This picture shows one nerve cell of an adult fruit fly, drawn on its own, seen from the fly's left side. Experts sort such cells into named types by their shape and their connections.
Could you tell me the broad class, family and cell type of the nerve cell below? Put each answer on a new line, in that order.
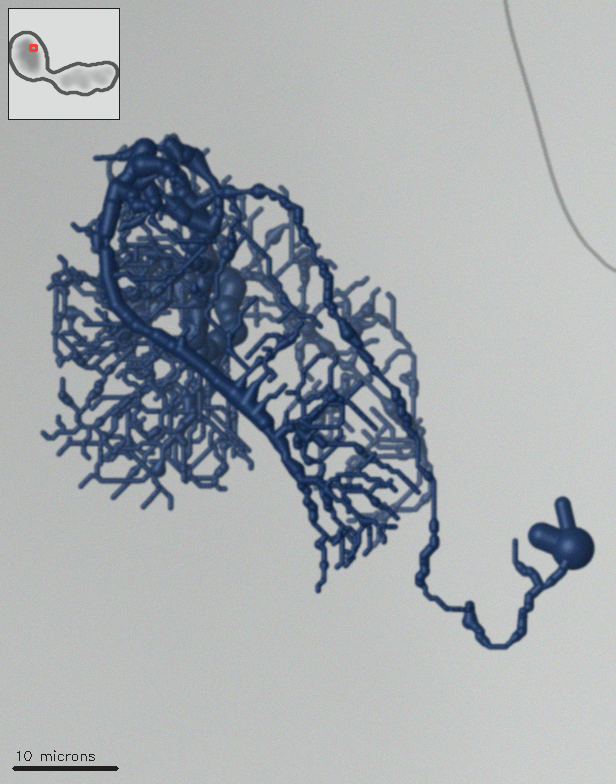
central-brain intrinsic neuron
hemilineage PBp1
Delta7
